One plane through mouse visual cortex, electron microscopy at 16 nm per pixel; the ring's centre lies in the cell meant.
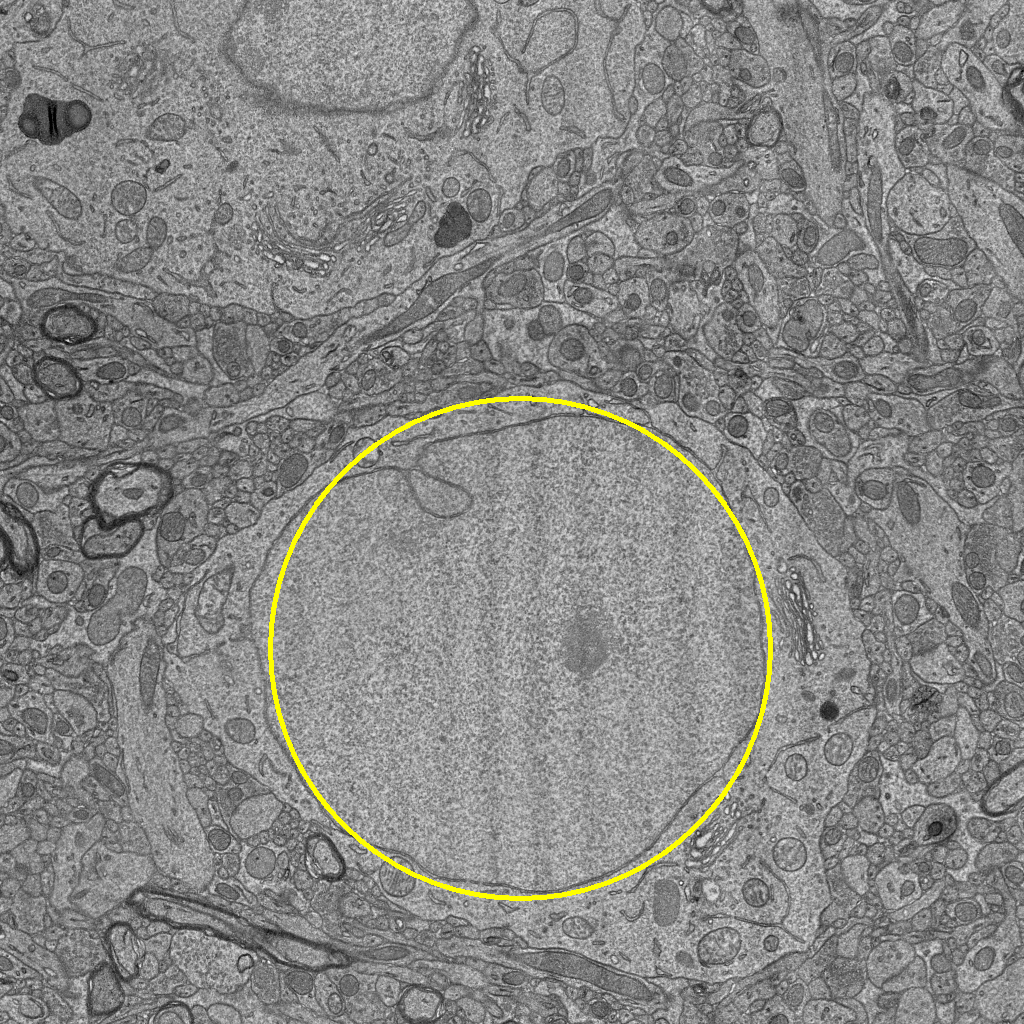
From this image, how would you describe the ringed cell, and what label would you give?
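A round nucleus shows whole within the picture. Its envelope is mostly smooth, but near the upper left it forms one narrow, loop-like fold. The chromatin is fine and evenly spread, without dark clumps along the envelope. Densely packed neuropil borders the body on all sides, rather than a vessel. It is an excitatory neuron.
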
